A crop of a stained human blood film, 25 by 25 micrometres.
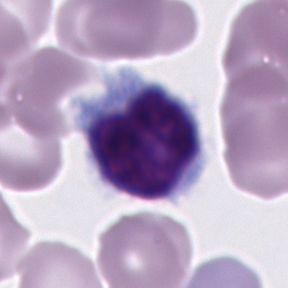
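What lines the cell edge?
Many fine, hair-like projections.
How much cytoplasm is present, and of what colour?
Scant, and pale blue.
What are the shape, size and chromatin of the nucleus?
Roughly round with a shallow notch at its top edge, about 9 micrometres across, with dense, dark purple chromatin.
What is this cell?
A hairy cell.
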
